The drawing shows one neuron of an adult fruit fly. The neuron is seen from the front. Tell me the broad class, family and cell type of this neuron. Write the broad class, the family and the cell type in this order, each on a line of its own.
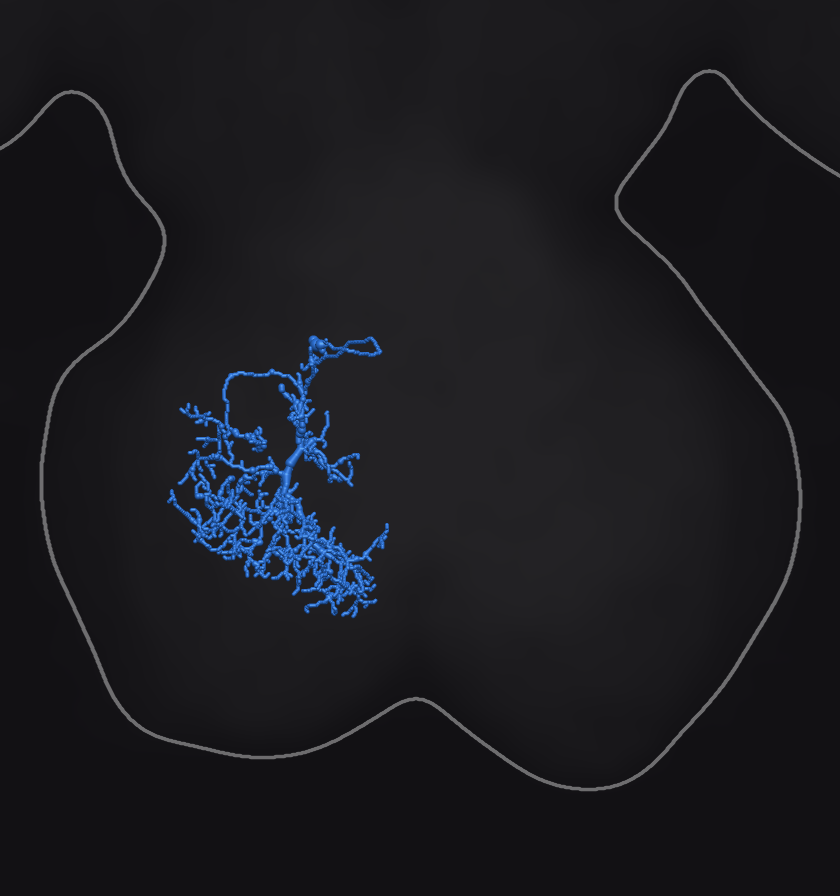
nerve-cord intrinsic neuron
hemilineage 03A
IN03A062_d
